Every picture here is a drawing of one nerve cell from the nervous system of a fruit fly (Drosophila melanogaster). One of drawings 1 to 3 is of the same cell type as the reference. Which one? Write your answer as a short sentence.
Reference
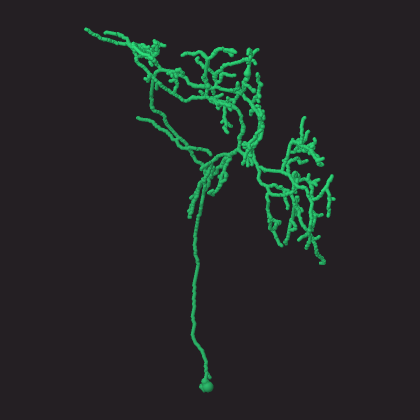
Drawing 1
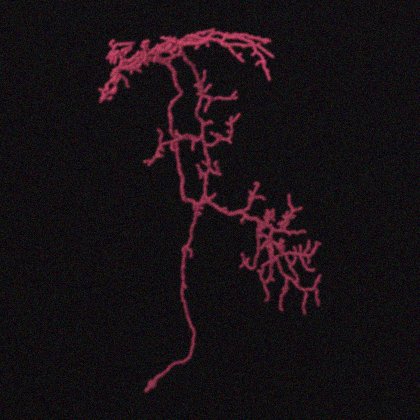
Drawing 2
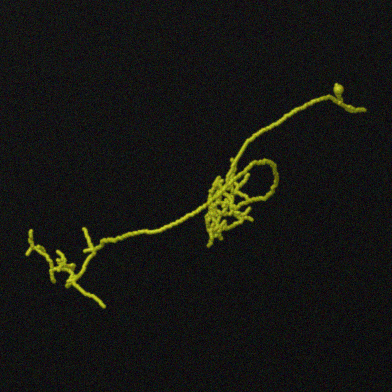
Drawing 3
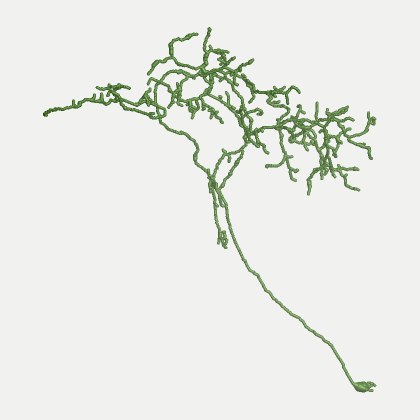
The nerve cell in drawing 3 is of the same cell type.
